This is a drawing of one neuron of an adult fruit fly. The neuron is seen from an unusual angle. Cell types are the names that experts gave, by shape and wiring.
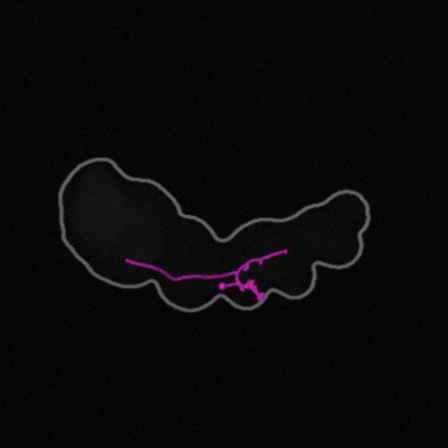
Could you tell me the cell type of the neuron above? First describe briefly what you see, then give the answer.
In this view it is more than twice as wide as it is tall. Its broad class is ascending neuron. Its cell type is AN10B031.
